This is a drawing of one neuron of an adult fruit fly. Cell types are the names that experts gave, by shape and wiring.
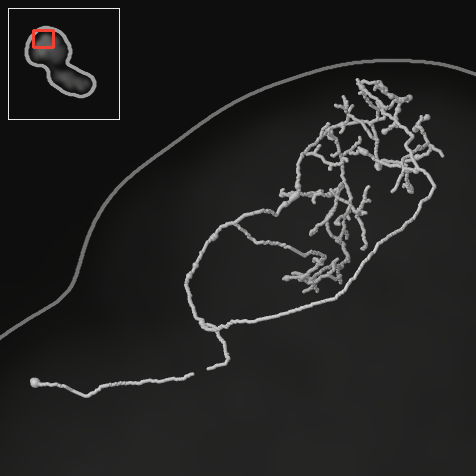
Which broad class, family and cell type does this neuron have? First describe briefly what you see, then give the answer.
The cell body is at the lower left of the picture. The picture shows dozens of branch ends. Its broad class is central-brain intrinsic neuron. The family is hemilineage CREl1. The cell type is SLP241.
